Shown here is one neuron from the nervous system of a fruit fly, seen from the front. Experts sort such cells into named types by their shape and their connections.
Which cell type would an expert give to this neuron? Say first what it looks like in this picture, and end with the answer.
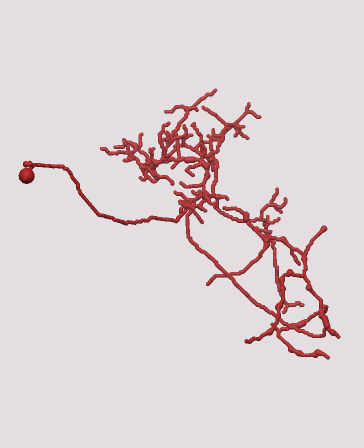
Its cell body lies on the left of the picture. The picture shows dozens of branch ends. This is a central-brain intrinsic neuron. Its cell type is LHAV2b1.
